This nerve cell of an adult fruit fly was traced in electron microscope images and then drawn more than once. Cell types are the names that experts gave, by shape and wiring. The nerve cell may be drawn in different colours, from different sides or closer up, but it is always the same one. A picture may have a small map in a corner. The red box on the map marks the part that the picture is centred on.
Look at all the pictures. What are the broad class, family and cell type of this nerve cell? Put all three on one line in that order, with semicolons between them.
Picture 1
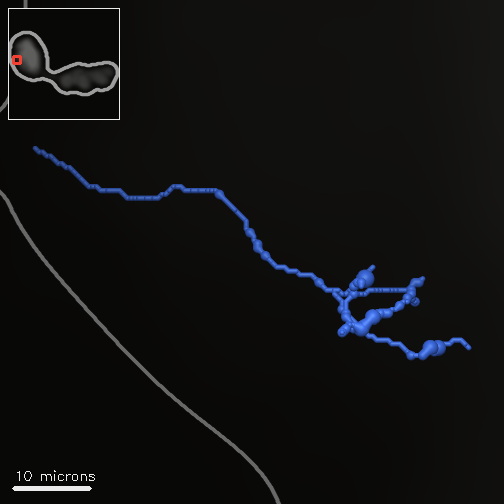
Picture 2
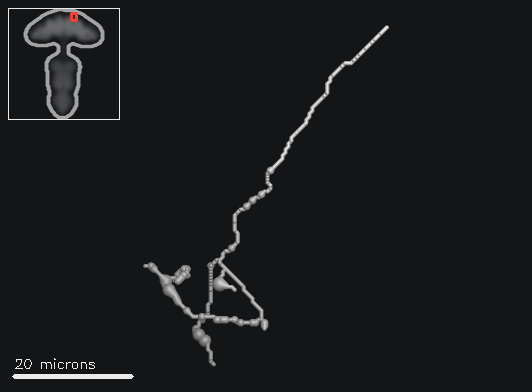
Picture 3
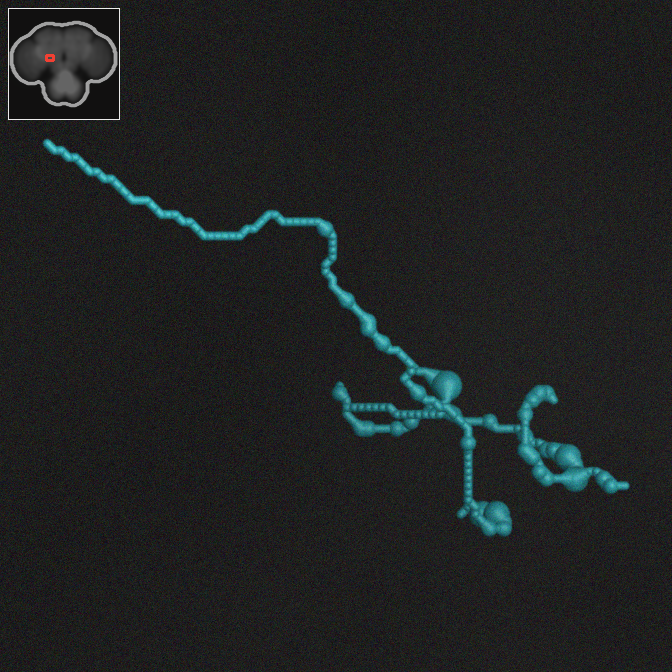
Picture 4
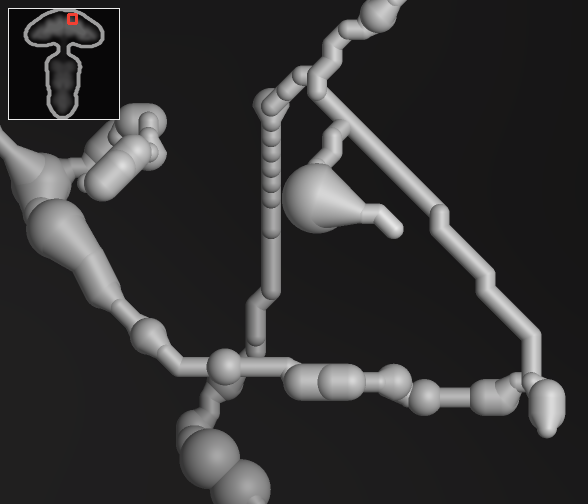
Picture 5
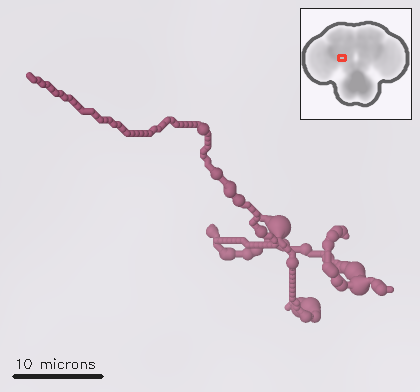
sensory neuron entering the brain; class olfactory; ORN_VL1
